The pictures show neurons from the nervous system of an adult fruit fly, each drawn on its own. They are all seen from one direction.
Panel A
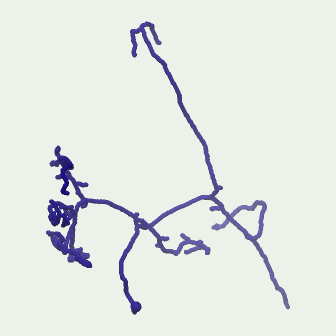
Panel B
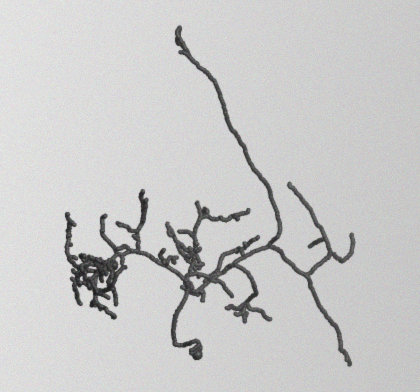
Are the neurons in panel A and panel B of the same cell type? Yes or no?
no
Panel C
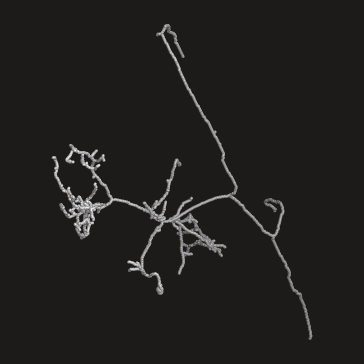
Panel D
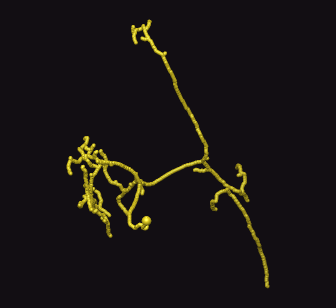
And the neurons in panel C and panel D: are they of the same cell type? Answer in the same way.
no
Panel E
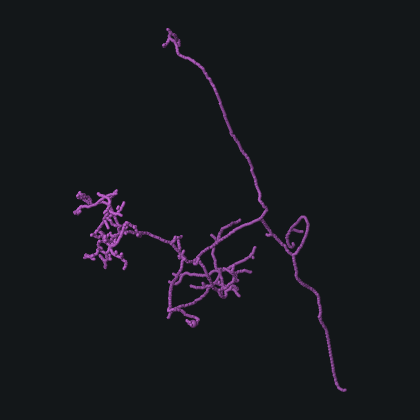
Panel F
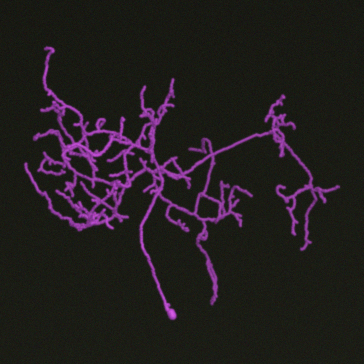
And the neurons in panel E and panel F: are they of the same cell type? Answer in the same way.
no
